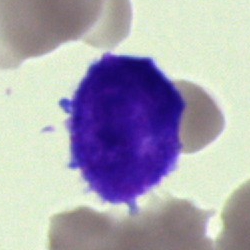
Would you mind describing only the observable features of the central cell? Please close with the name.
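Look first at the shape: the cell is roughly oval, standing taller than it is wide. Along its left and lower edges, small irregular projections stick out. You can tell almost no cytoplasm apart from the nucleus, so the cell looks nearly all nucleus. It stains a dense, fairly even deep blue-purple throughout. This is a blast.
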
